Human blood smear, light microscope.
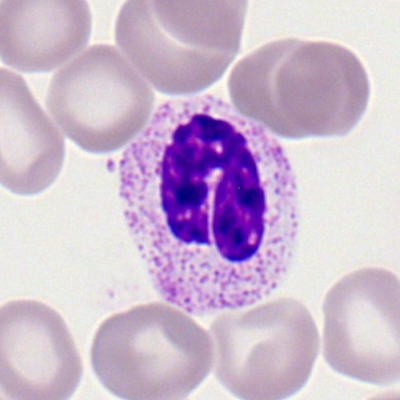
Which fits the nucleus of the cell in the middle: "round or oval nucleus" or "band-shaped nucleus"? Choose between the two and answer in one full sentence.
In this cell, the nucleus is a bent band with no separate lobes.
